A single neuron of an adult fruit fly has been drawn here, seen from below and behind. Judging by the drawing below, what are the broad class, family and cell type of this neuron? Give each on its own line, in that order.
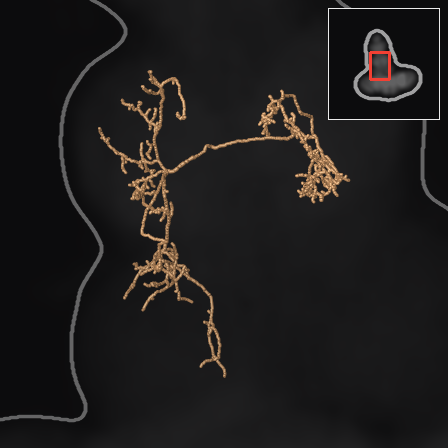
nerve-cord intrinsic neuron
hemilineage 07B
IN07B029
